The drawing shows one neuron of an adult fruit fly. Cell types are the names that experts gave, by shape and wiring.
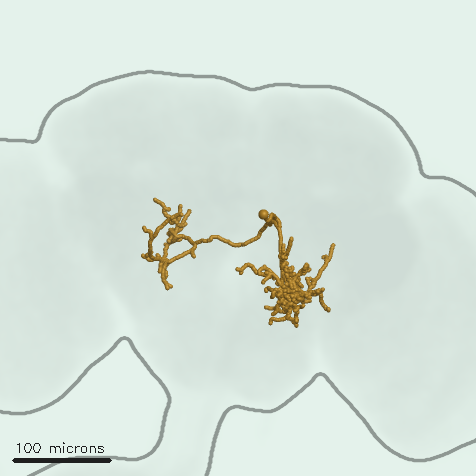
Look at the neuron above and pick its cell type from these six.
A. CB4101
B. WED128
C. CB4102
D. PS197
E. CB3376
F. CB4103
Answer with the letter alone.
D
